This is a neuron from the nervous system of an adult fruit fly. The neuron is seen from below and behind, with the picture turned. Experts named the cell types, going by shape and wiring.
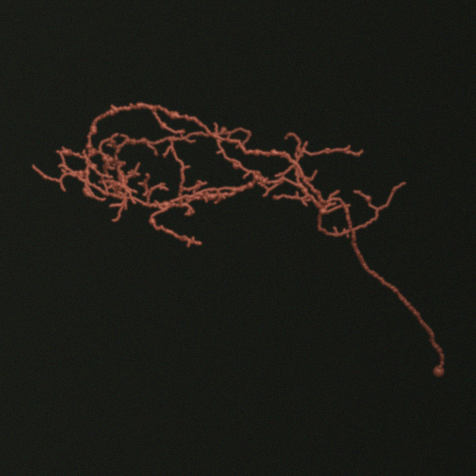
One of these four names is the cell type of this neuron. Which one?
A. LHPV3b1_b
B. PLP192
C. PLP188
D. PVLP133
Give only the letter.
C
